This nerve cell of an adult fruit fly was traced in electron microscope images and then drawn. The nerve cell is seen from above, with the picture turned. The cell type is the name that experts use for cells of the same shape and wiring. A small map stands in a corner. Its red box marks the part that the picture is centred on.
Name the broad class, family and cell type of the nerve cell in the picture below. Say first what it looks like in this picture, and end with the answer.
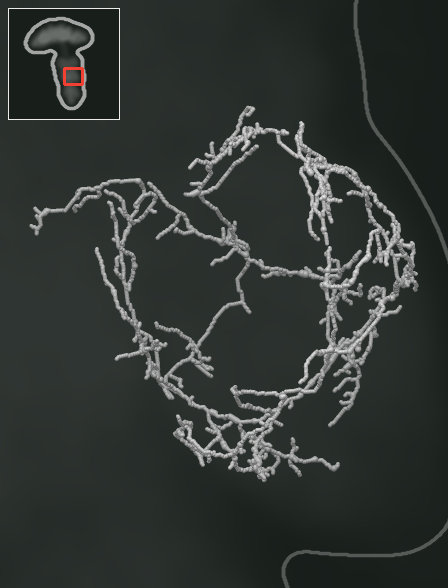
It is in the nerve cord and does not reach the brain. As drawn here it is about as wide as it is tall. Its broad class is nerve-cord intrinsic neuron. The family is hemilineage 04B. The cell type is IN04B057.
